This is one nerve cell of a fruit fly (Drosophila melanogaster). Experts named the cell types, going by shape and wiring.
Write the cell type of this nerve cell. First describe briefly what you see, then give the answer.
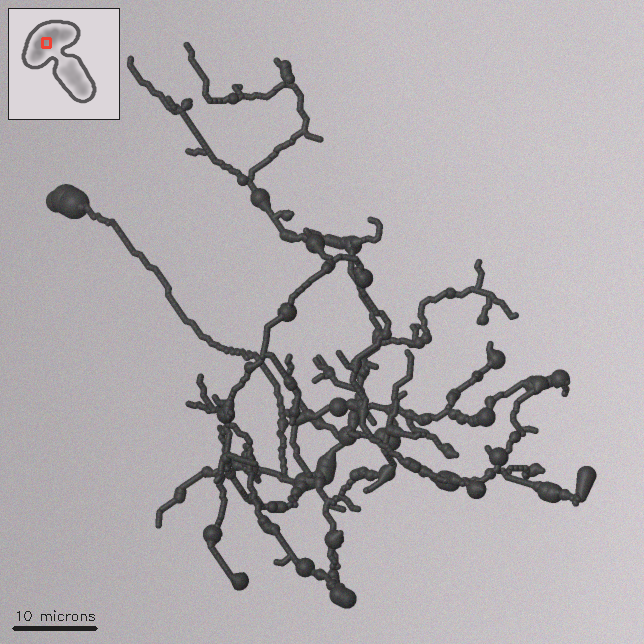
It lies in the brain. From top to bottom in the picture it spans about 70 microns. The picture shows dozens of branch ends. It is a central-brain intrinsic neuron. Its cell type is CB1227.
